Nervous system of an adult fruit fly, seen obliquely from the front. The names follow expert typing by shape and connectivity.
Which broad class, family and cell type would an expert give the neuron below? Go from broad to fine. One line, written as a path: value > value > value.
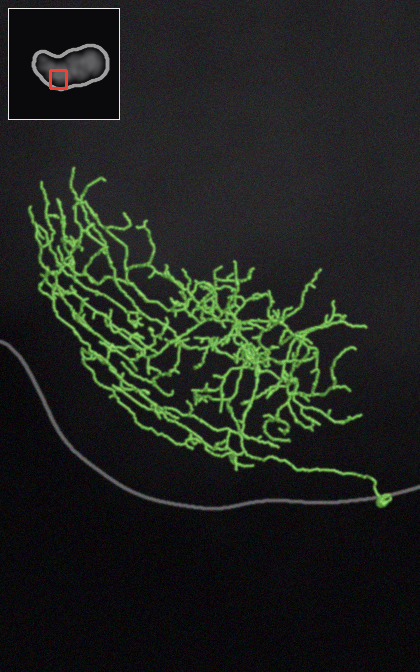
optic-lobe intrinsic neuron > Mi > Mi18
